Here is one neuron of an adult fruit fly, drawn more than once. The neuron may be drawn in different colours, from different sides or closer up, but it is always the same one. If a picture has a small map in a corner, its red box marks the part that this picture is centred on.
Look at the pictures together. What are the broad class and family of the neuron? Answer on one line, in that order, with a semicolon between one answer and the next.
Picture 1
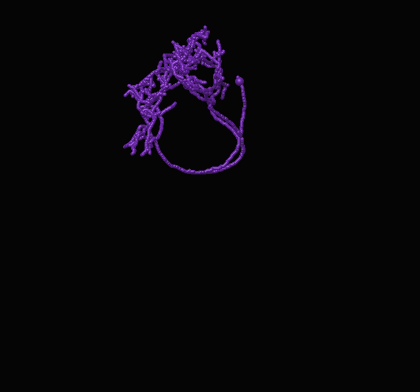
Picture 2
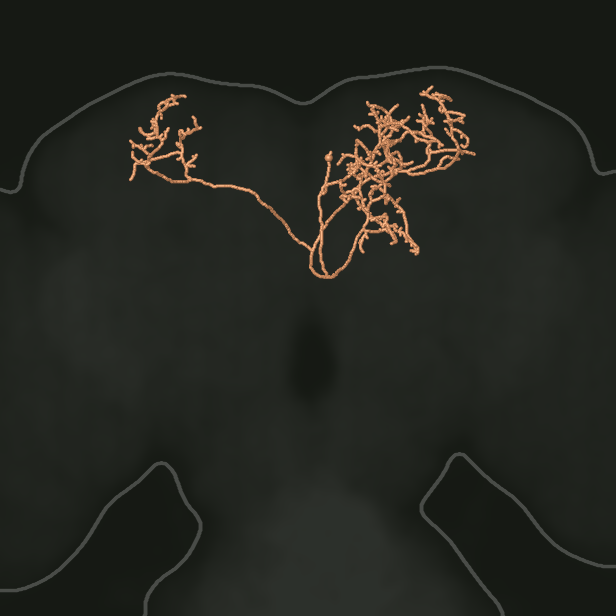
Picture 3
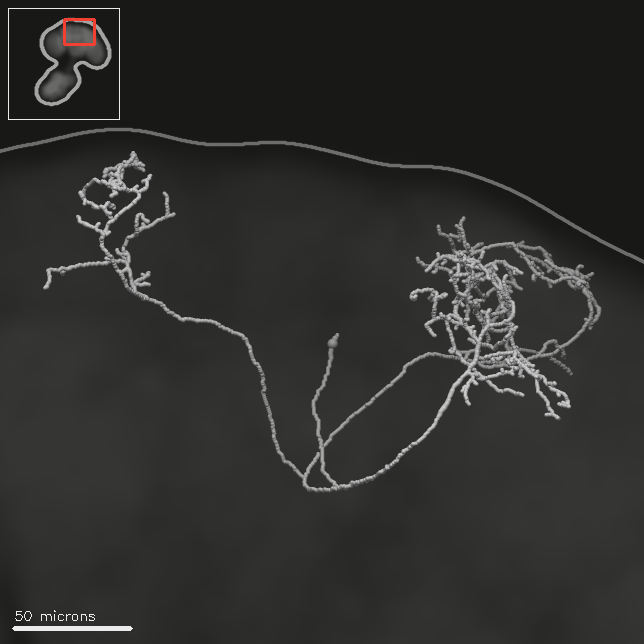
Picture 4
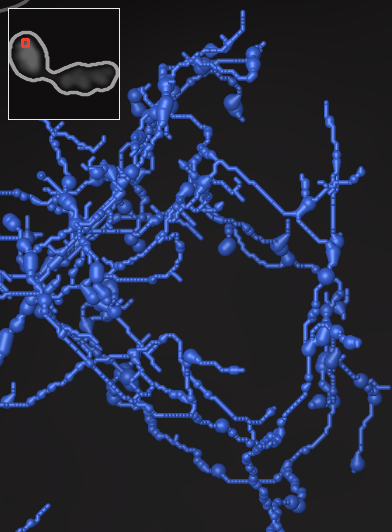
central-brain intrinsic neuron; hemilineage DM1_antero_dorsal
